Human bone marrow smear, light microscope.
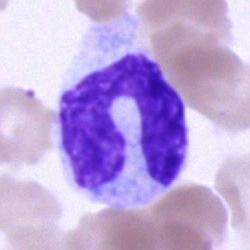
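Band neutrophil in the middle of a stained bone marrow smear. Its outline is oval, taller than it is wide. The nucleus bends into a horseshoe, and the open side faces downward. Chromatin looks dark purple and coarsely clumped. The cytoplasm is pale lilac.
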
